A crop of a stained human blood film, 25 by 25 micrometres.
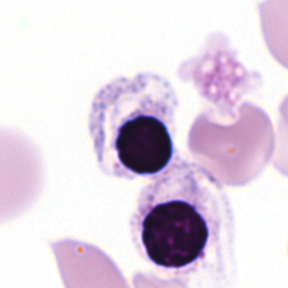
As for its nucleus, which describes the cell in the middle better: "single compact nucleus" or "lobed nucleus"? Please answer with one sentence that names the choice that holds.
There is a single undivided, compact nucleus of round, oval or kidney shape in the cell.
